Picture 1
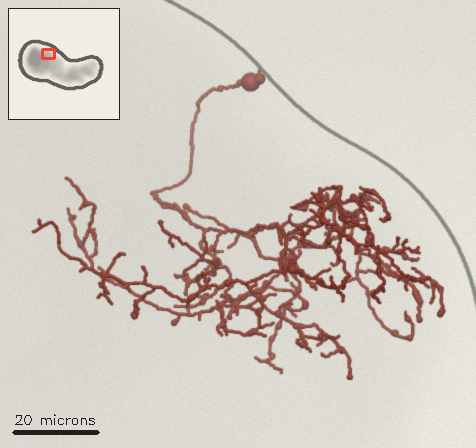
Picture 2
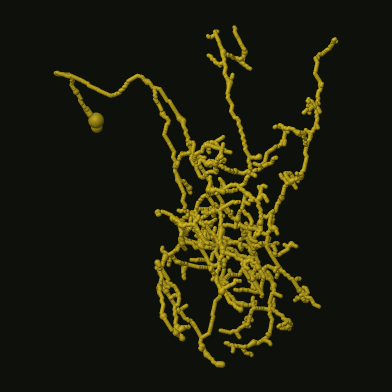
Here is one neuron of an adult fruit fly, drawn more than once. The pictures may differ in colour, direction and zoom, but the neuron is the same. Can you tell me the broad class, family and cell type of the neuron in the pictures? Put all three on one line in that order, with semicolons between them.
central-brain intrinsic neuron; hemilineage SLPpm1; CB1945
